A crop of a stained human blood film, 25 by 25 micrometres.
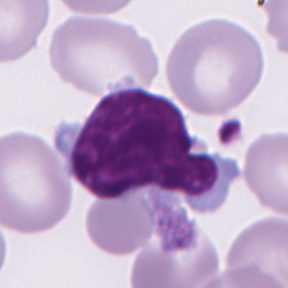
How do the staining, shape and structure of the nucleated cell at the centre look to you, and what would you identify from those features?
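Chromatin dark purple, dense, faintly mottled. Nucleus about 13 by 10 micrometres. Cytoplasm scant, pale greyish blue, mainly small patches at the left and lower right of the nucleus; edge ragged, with small irregular projections. Identification: typical lymphocyte.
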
